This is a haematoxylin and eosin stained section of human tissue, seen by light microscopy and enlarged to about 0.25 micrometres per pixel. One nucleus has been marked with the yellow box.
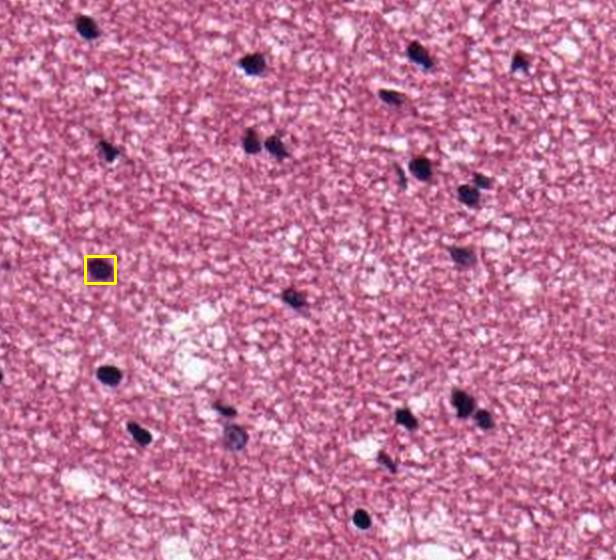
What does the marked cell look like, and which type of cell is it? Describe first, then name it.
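The nucleus is small and round, with a smooth, compact outline. The nucleus is dark and evenly stained throughout, with no inner detail visible. The cell lies alone in that background, well apart from the other nuclei and not beside any vessel. The marked nucleus belongs to an oligodendrocyte.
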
